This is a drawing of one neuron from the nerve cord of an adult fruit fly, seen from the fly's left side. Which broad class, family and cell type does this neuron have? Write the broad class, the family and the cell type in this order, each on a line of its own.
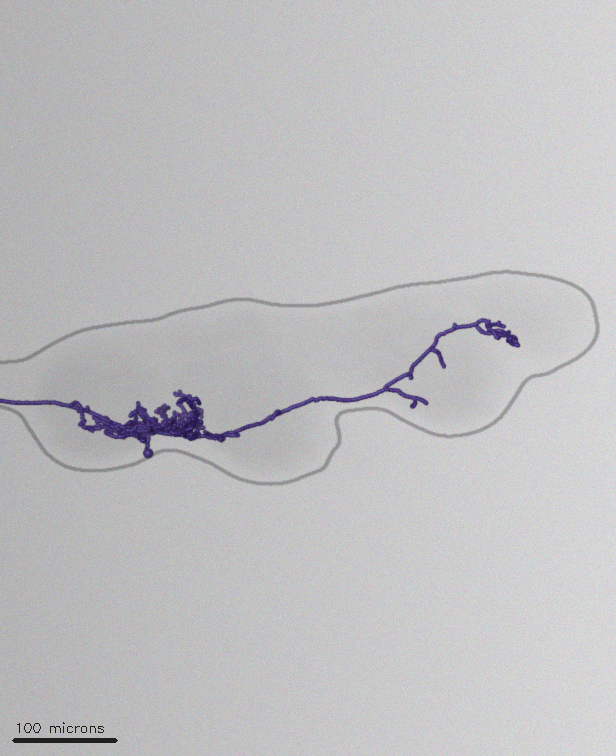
nerve-cord intrinsic neuron
hemilineage 05B
IN05B028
